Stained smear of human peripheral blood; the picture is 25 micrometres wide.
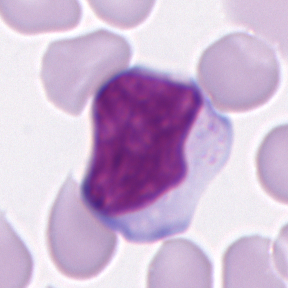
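Large granular lymphocyte, central cell, about 15 micrometres across. Nucleus single and unlobed, set toward the upper left, filling about 60% of the cell's area. Chromatin dense, dark purple, with small paler patches. Pale blue-grey cytoplasm mainly to the right of and below the nucleus; a few fine purplish granules in the cytoplasm to its right.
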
